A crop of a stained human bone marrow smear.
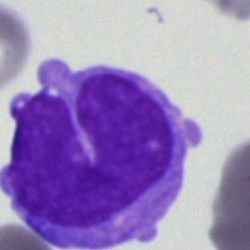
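Monocyte, the cell in the middle of this stained bone marrow smear. Notice first that its outline is roughly round but bumpy. Now look at the nucleus: it is folded, and a narrow cleft cuts into it from the top. Scan the cytoplasm and you will find no distinct granules. Finally, several small rounded blebs bulge from the surface, clearest at the upper left and right.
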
